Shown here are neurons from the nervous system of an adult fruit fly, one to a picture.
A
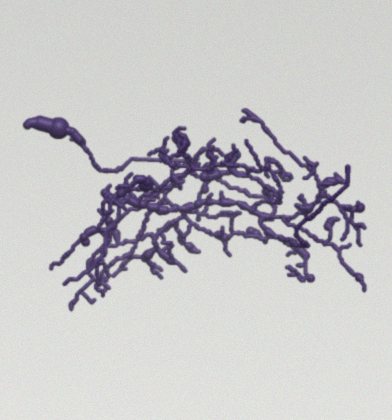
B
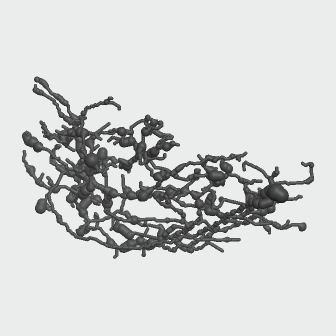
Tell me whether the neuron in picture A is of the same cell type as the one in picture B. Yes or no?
yes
